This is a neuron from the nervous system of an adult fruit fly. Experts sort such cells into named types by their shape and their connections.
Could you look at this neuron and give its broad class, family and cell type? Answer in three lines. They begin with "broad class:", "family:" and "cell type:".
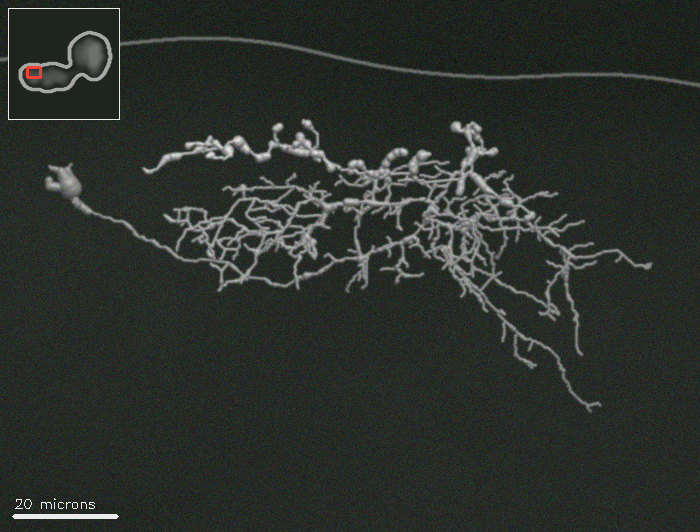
broad class: nerve-cord intrinsic neuron
family: hemilineage 06A
cell type: IN06A063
